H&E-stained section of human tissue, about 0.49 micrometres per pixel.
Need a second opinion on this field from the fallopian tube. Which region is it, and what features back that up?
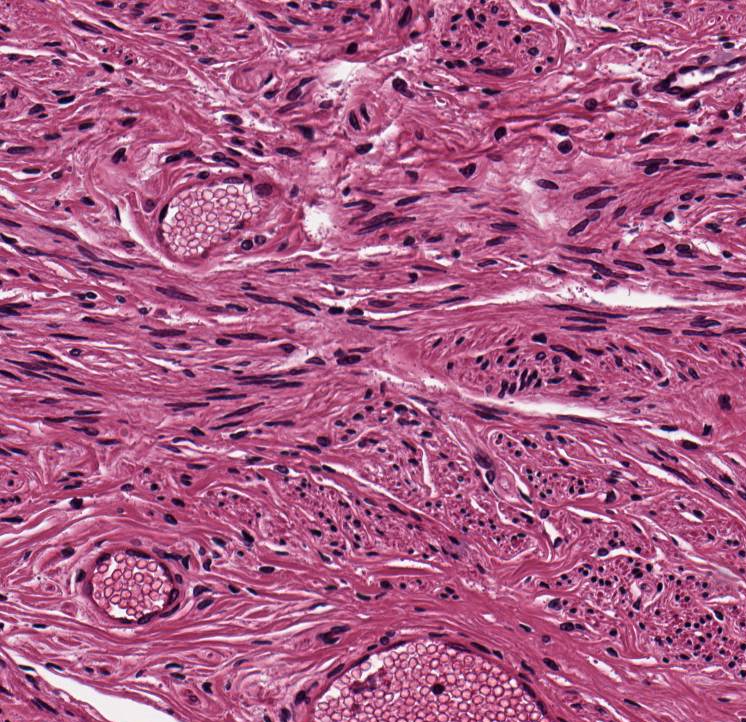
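Shown here: smooth muscle. Spindle cells form bundles running mostly left to right; at lower right many nuclei are small round dark dots among pale spaces, as if cut across.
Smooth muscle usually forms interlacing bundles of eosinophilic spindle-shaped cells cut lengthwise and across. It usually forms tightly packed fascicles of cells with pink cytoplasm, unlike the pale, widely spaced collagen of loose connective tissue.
Between the cells lies pink fibrillary material; no epithelium, glands or fat cells appear.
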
